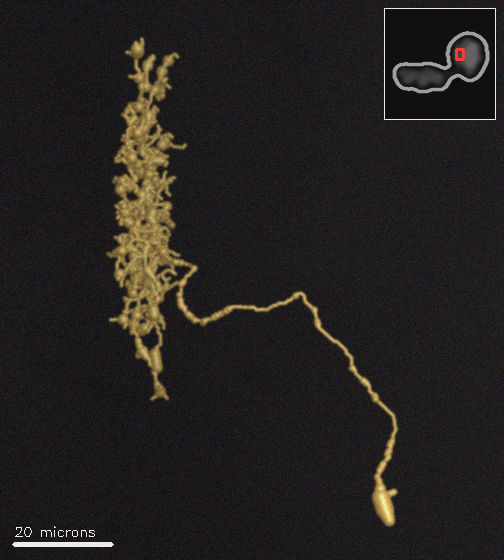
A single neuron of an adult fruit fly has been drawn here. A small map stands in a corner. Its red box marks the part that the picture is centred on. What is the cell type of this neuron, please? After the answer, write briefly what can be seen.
The cell type is Li25. Its broad class is optic-lobe intrinsic neuron. The cell body is at the lower right of the picture. From top to bottom in the picture it spans about 100 microns. The picture shows dozens of branch ends.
